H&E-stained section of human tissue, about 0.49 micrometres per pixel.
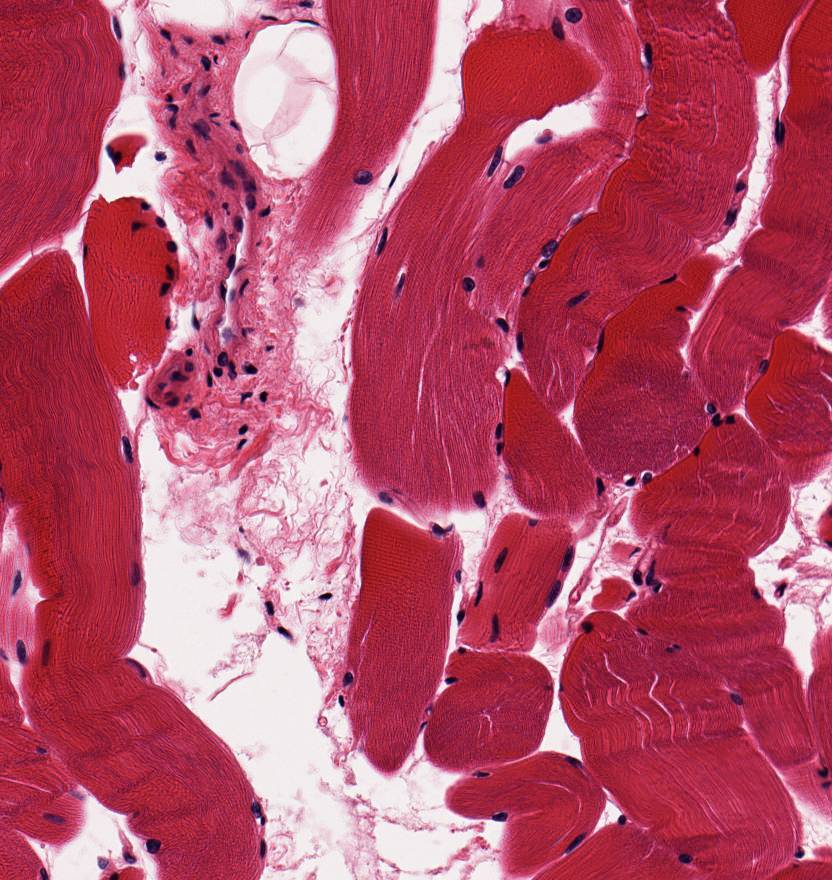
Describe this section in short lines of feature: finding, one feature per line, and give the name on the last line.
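Striations: look for fine cross-striations across the width of the muscle fibres
Nuclei: flattened and dark purple, sitting at the fibre edges
Strip: loose, pale pink, wispy connective tissue with scattered dark nuclei, running down upper left of centre between the fibres
Space: one clear, round, empty space with a thin outline, at the top of the field, left of centre, inside that connective tissue
Tissue: skeletal muscle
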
